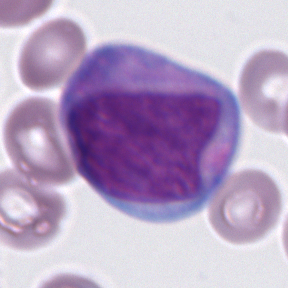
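Atypical promyelocyte in a stained peripheral blood smear. Smooth, rounded outline without surface projections. Nucleus with a shallow notch in its right side, placed off-centre toward the lower left, so a wider rim of cytoplasm lies above it. Small pinkish cytoplasmic patch beside the nuclear notch.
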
